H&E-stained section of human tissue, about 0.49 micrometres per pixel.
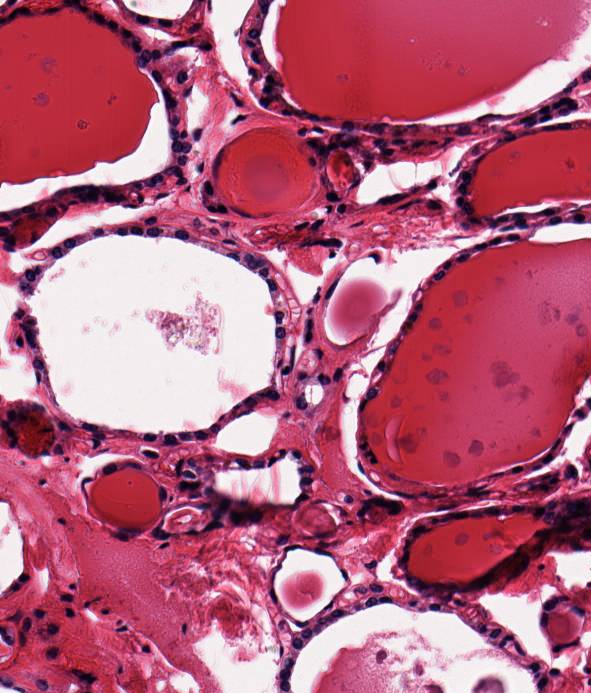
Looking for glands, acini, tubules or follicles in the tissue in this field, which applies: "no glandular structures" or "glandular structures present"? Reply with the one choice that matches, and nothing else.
Glandular structures present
